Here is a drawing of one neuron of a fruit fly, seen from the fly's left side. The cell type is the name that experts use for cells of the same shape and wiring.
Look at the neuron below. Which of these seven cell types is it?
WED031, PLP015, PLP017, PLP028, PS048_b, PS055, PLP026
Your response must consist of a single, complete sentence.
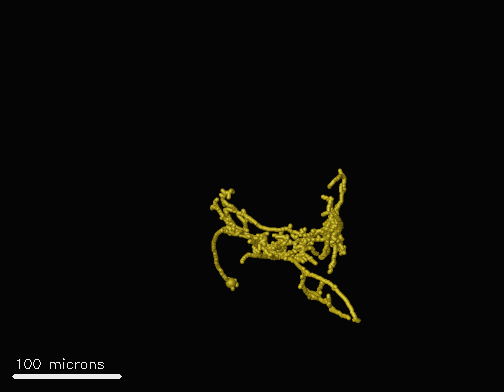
The cell type carried by this neuron is PS048_b.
